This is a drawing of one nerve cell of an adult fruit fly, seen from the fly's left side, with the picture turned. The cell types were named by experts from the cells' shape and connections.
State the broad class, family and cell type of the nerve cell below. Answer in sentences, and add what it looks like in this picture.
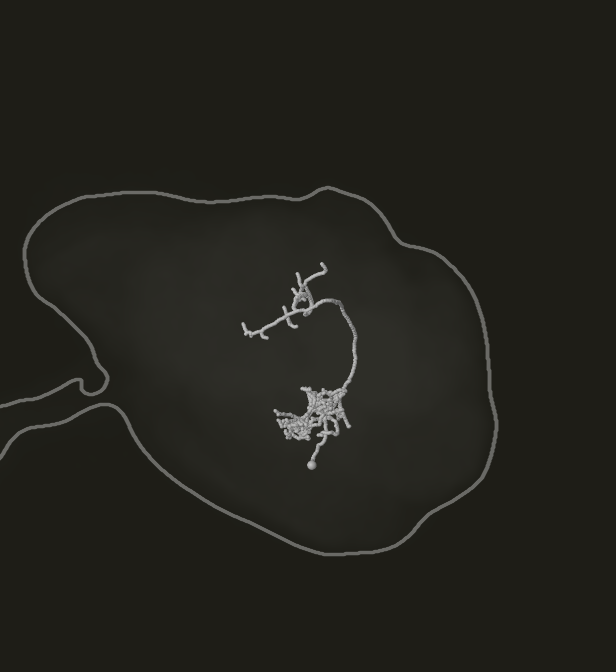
Its broad class is central-brain intrinsic neuron. The family is hemilineage DM5_central. The cell type is IB076. As drawn here it is taller than it is wide.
